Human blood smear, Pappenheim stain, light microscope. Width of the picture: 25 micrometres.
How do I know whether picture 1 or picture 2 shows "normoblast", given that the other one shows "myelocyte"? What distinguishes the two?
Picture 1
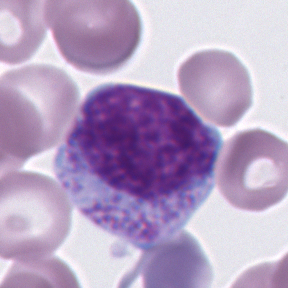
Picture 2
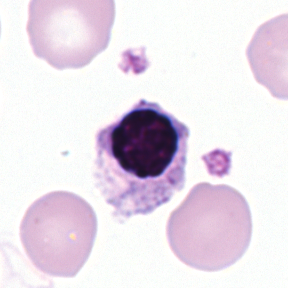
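Picture 1 shows the myelocyte, and picture 2 shows the normoblast. Both cells have angular outlines: the myelocyte has several fairly straight edges, while the normoblast is irregular and angular rather than smoothly round. The myelocyte's nucleus is one unlobed mass, and its dark purple chromatin forms a mottled, patchy pattern.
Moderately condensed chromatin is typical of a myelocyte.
The normoblast's nucleus, by contrast, stains very dark purple, with dense, clumped chromatin and no visible nucleoli.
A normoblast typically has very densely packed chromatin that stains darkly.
This nucleus is round in outline and about 6 micrometres across, and it fills about 50% of a cell measuring about 10 by 8 micrometres.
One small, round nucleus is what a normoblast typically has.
The nucleus lies toward the top of the cell.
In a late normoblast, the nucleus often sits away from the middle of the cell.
The cytoplasm also differs: in the myelocyte it is pale greyish blue, holds many fine reddish-purple granules, and shows no clear vacuoles, whereas in the normoblast it is pale lilac, with a frayed, indistinct lower border.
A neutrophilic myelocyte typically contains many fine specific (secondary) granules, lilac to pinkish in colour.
Two platelets lie near the normoblast, one above it and one to its right.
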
